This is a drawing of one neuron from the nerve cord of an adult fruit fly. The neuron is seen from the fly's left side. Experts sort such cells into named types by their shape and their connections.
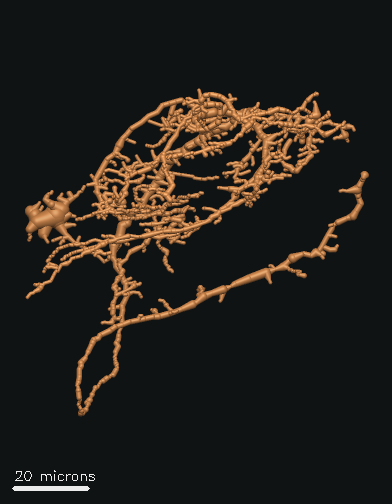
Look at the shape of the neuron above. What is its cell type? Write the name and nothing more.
dMS2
